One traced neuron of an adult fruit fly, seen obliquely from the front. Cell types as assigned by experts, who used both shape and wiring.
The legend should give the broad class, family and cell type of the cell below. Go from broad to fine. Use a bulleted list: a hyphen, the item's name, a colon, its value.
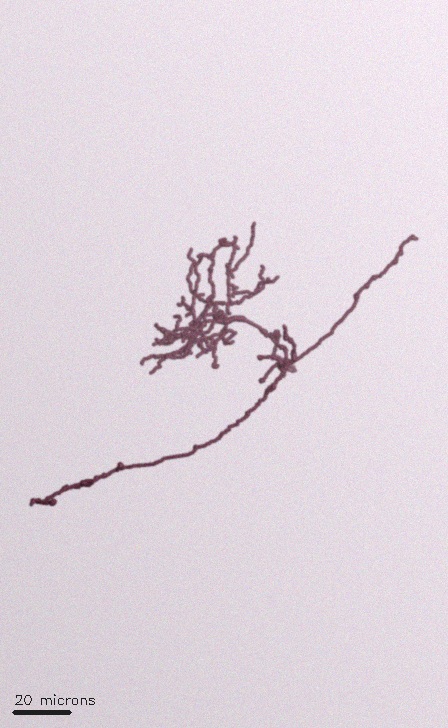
- broad class: nerve-cord intrinsic neuron
- family: hemilineage 08B
- cell type: IN08B093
